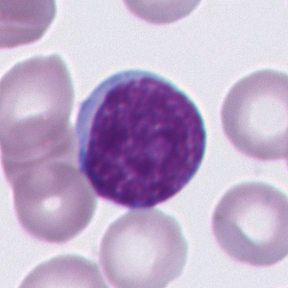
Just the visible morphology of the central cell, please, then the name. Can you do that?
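Outline smooth, no projections. Nucleus a single mass, no lobes or indentation. Cytoplasm pale blue, no visible granules. Myeloblast.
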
